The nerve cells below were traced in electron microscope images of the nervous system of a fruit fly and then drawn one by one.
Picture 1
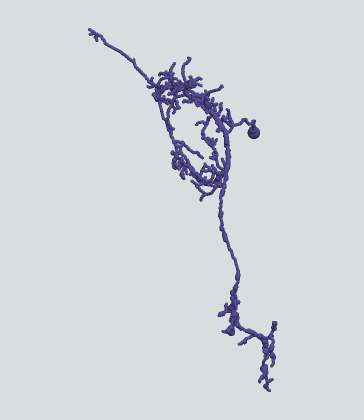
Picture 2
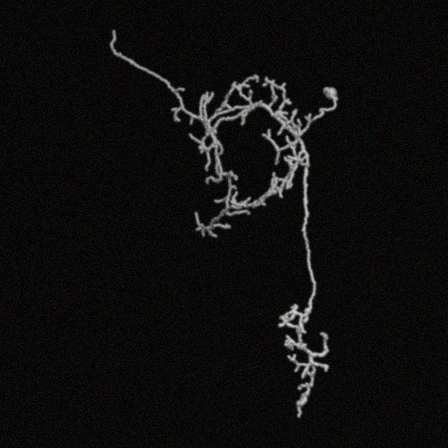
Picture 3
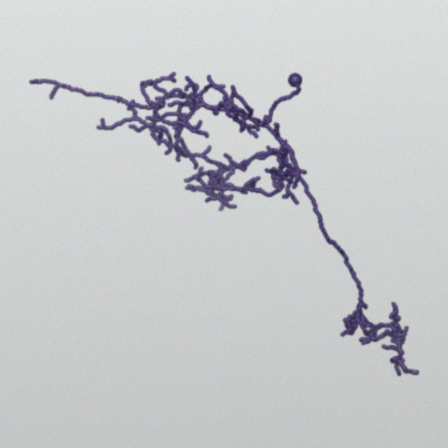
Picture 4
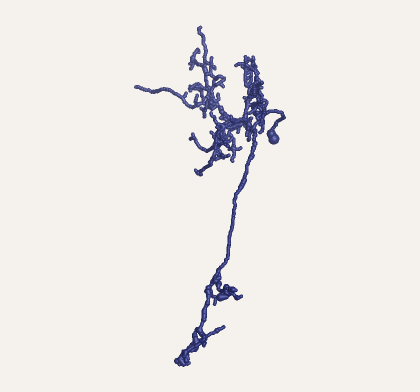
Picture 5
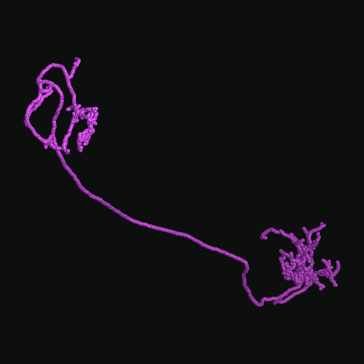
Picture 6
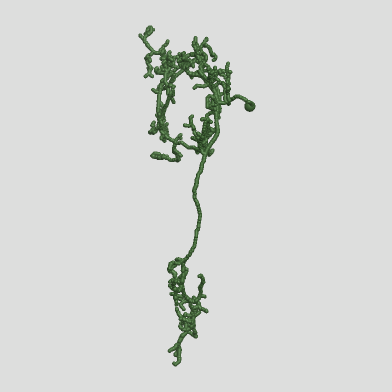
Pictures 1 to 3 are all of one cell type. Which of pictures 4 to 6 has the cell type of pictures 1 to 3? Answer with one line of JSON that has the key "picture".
{"picture": 6}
